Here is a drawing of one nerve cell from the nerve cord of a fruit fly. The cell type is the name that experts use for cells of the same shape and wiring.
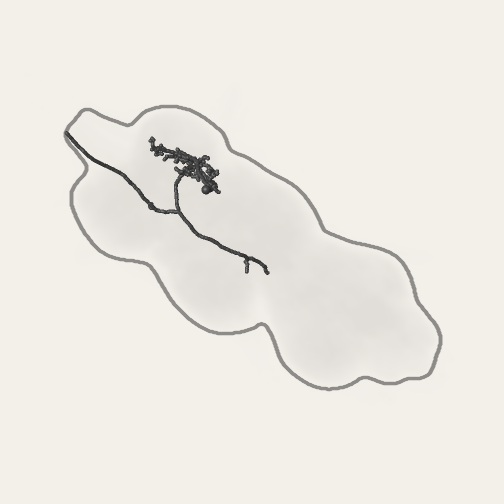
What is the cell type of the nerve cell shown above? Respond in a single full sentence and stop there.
Regarding its cell type, the nerve cell is AN06A112.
